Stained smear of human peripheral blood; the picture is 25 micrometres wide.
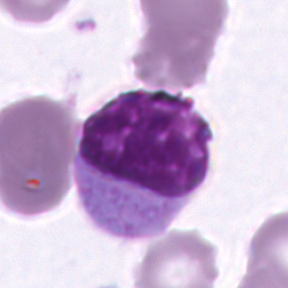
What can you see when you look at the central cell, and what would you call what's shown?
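First, the nucleus fills the upper part of the cell, leaving cytoplasm only in the lower part. Second, its lower border runs nearly straight across. Third, the chromatin is dark purple and coarsely clumped. Fourth, the cytoplasm is pale lilac-blue. This is a plasma cell.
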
